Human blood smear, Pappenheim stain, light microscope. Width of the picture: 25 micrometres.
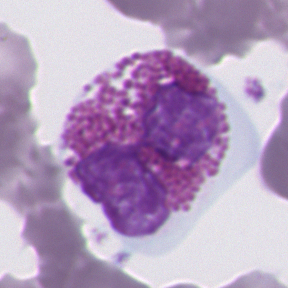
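Eosinophil, at the centre of a stained smear of human peripheral blood, with a roughly round outline. Its nucleus has two lobes set on a diagonal, one upper right and one lower left. A pale blue rim of granule-free cytoplasm runs along the right side.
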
